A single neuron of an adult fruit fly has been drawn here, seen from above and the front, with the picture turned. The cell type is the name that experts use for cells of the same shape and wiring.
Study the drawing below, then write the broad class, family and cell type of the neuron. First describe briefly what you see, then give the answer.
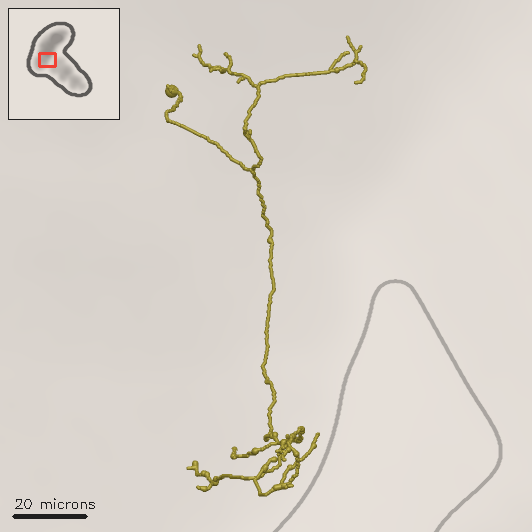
From top to bottom in the picture it spans about 130 microns. In this view it is taller than it is wide. This is a visual centrifugal neuron. Its family is LPT. Its cell type is LPT111.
